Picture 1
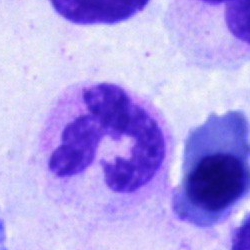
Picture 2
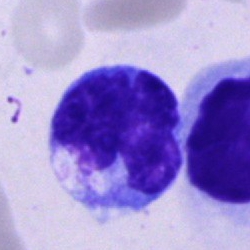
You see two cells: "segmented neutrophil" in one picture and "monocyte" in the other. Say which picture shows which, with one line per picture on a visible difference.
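Picture 1: segmented neutrophil. The cytoplasm is plentiful and pale pink.
Picture 2: monocyte. The nucleus fills most of the cell and is divided into lobes by clefts.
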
